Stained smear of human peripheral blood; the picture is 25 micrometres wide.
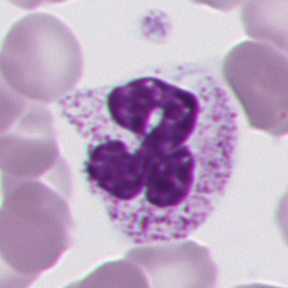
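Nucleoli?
None visible.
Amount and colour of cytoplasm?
Abundant, pale pink.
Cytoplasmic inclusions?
Many fine pink-violet granules throughout; no clear vacuoles.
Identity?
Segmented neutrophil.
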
